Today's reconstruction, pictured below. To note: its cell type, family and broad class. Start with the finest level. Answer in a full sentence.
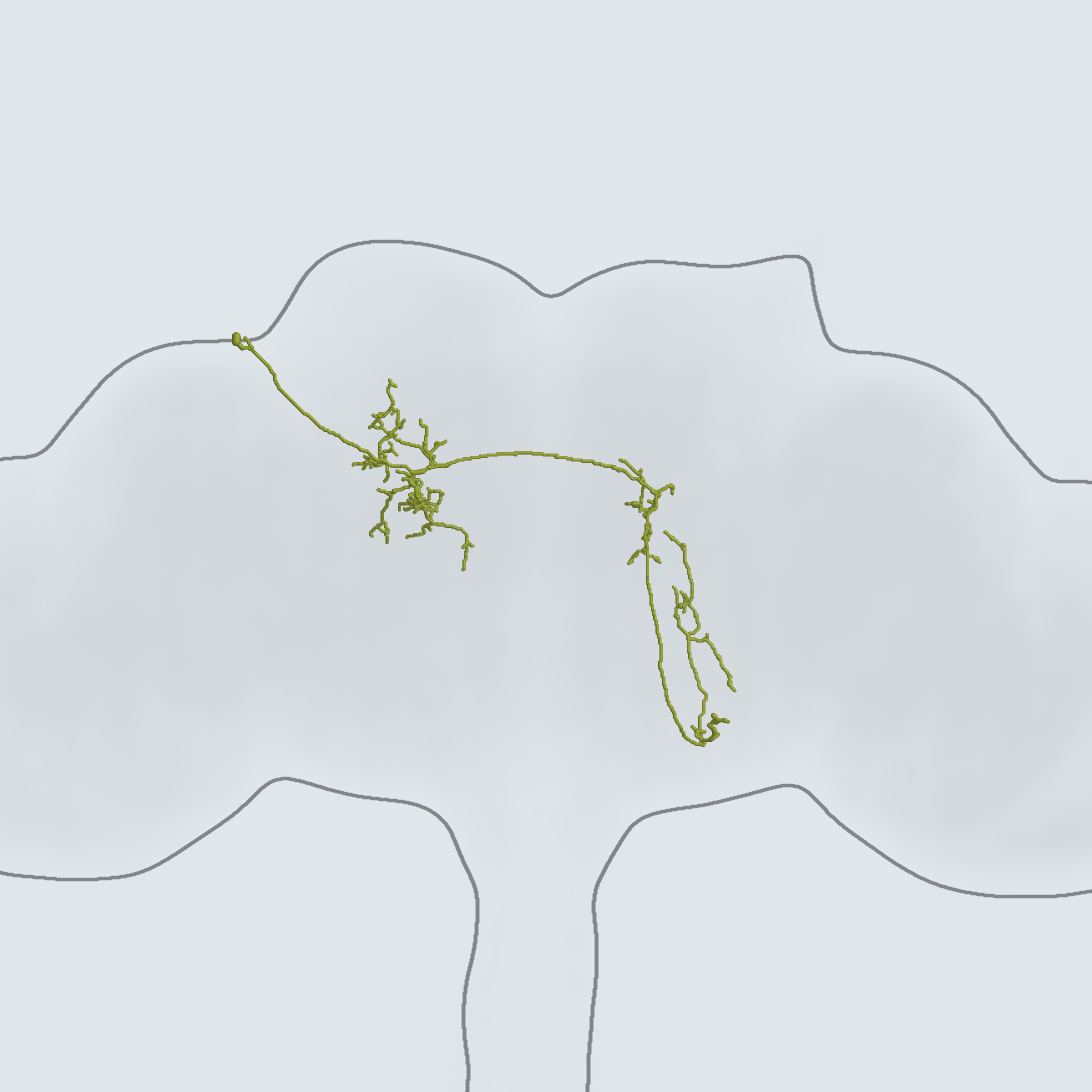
Type LAL090 of hemilineage AOTUv3_ventral, a central-brain intrinsic neuron.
